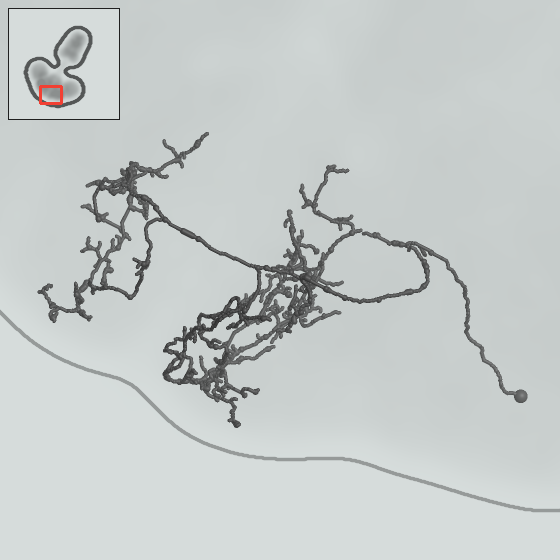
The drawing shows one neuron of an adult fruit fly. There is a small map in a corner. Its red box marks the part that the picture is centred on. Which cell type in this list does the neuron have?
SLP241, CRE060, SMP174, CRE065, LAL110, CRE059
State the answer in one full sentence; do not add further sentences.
What this neuron is, by cell type, is CRE059.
